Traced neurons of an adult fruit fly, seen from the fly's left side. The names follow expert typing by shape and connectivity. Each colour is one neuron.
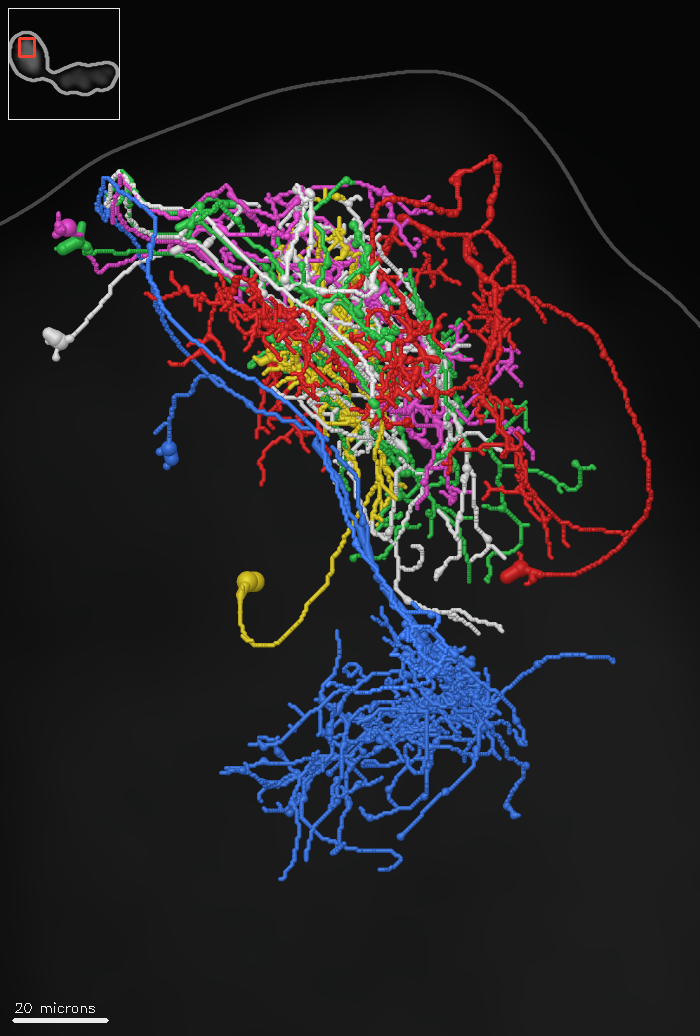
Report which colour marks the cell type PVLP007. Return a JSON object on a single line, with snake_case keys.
{"colour": "blue"}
